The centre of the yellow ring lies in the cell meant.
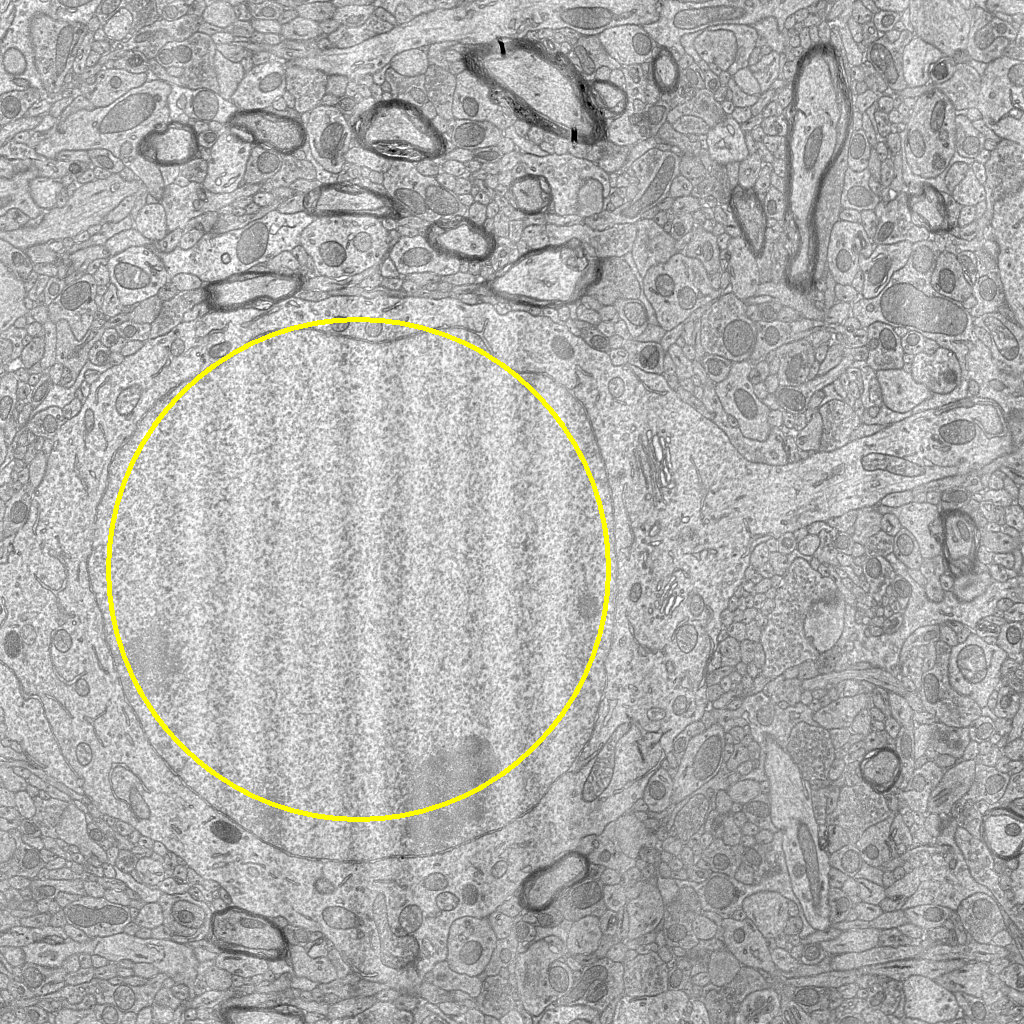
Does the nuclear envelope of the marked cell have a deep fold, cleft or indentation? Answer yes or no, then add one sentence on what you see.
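No. The nuclear envelope runs smoothly without deep infoldings.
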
